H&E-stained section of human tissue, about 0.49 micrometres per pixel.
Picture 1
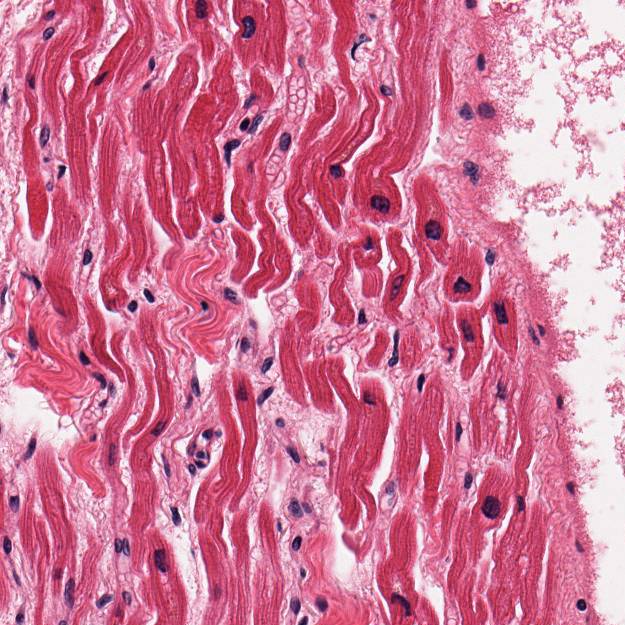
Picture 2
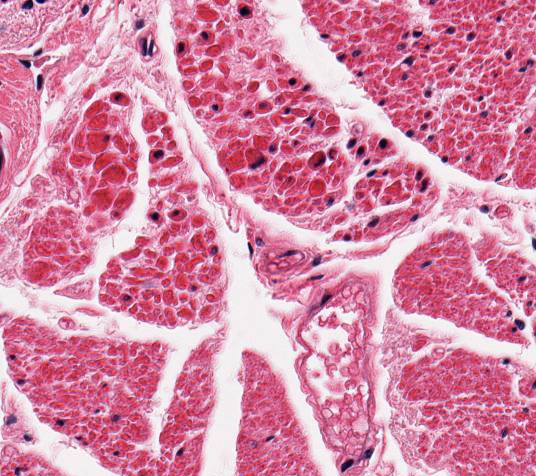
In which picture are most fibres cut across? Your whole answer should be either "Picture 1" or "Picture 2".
Picture 2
